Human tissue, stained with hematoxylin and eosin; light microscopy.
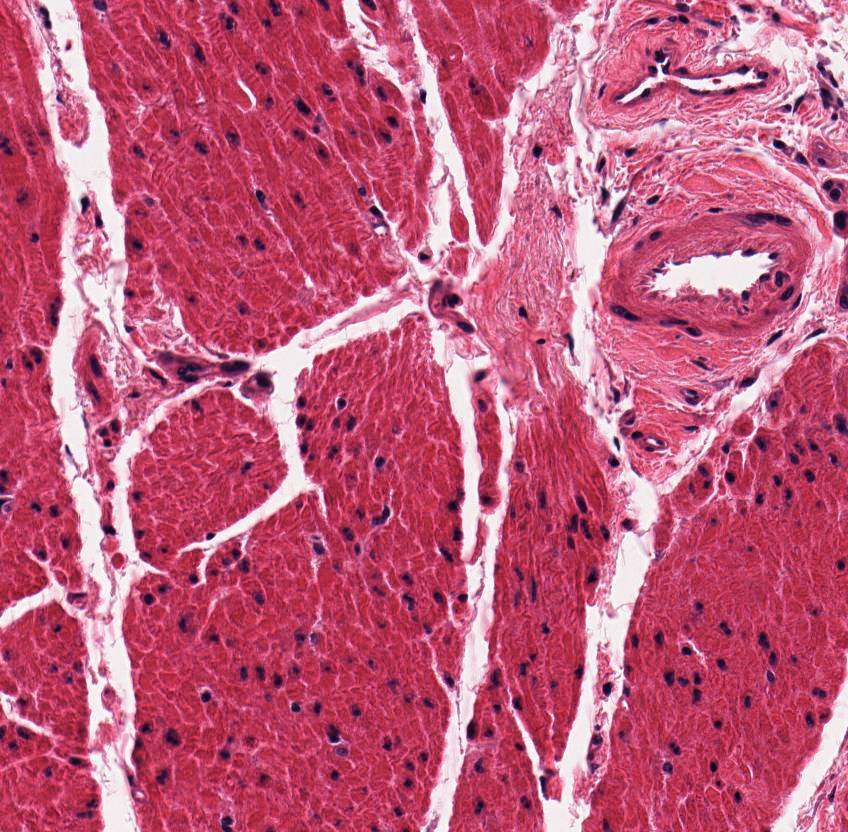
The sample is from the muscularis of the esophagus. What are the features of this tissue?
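In the upper right you'll see a thick-walled muscular vessel with a narrow, slit-like lumen. Just above it, at the top right, sits a second, smaller vessel, also with a slit-like lumen. Loose, pale pink connective tissue surrounds them. No fat cells appear anywhere.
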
